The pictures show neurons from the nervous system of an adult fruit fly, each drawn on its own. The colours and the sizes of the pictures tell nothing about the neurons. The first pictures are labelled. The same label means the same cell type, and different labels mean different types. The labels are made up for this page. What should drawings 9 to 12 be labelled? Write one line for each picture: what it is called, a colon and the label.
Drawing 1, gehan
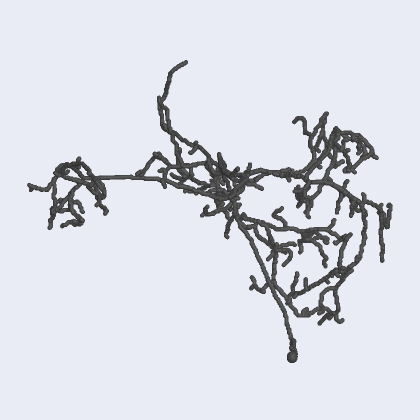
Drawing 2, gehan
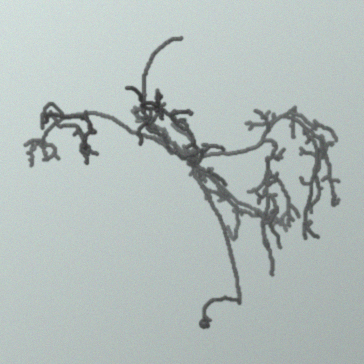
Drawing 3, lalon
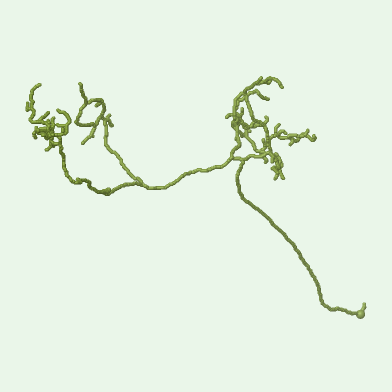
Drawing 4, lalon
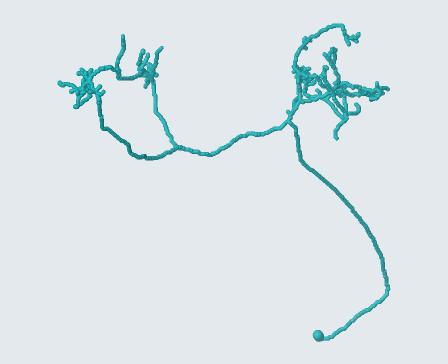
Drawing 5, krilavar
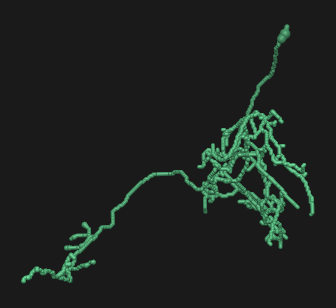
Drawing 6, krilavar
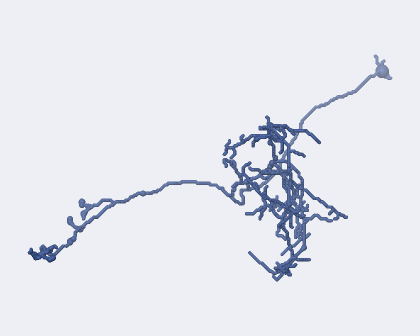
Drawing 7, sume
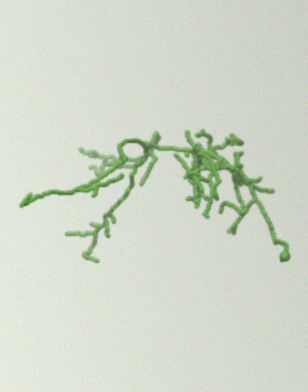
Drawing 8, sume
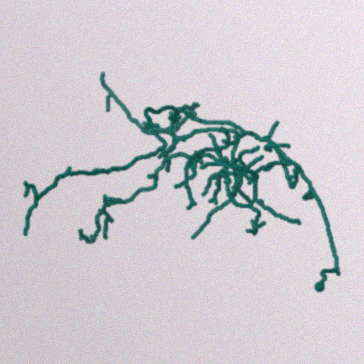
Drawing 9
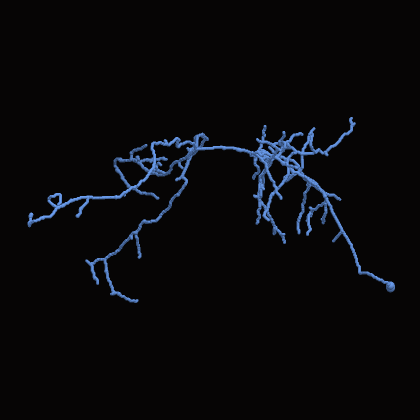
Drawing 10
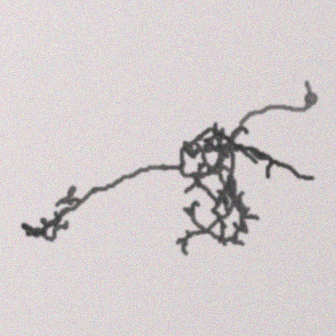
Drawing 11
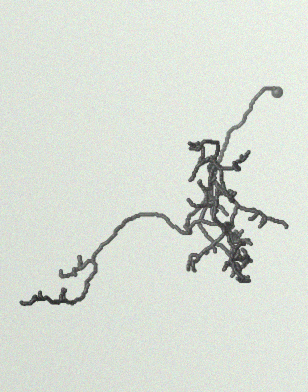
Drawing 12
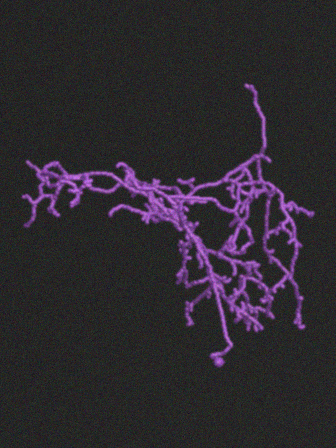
9: sume
10: krilavar
11: krilavar
12: gehan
